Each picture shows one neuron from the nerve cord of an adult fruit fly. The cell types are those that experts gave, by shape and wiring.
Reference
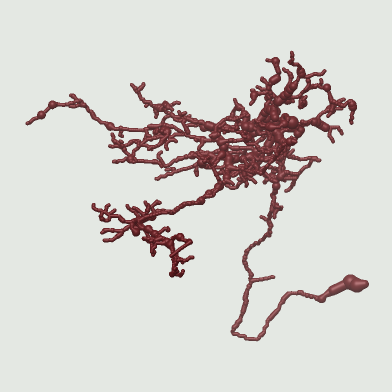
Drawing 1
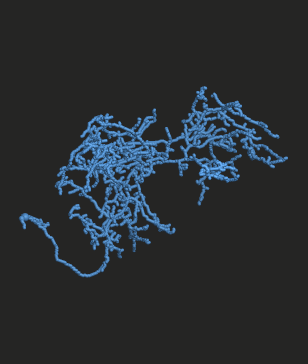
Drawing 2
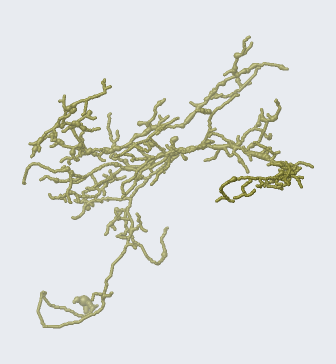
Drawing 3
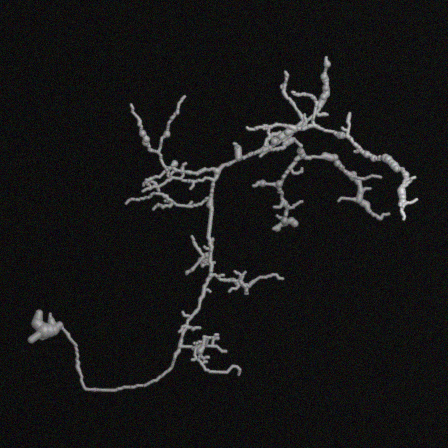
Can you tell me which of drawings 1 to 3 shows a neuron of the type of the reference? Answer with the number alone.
2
